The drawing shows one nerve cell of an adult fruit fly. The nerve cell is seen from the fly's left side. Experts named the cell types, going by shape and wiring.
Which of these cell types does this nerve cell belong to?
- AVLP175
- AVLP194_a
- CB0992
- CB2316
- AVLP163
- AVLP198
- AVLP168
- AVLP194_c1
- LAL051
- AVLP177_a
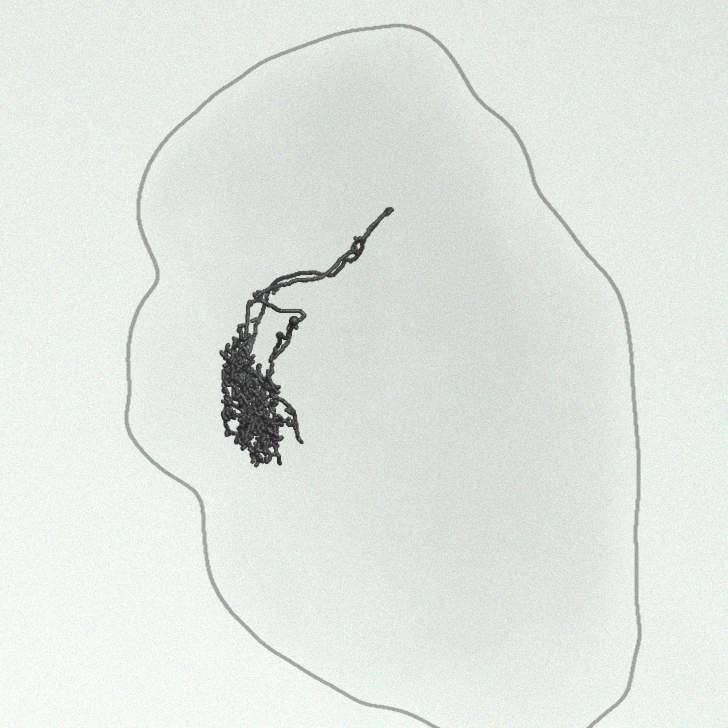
AVLP194_a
